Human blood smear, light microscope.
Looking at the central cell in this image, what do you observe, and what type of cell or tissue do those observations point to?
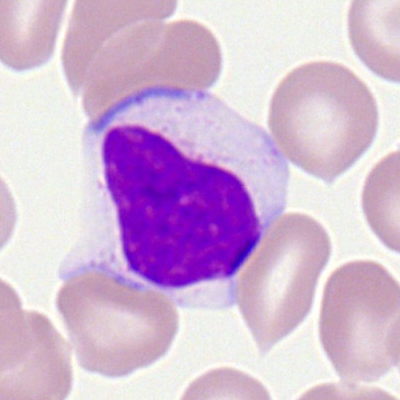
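Start with the nucleus: it is one single mass, not lobed, and its outline is irregular. Its chromatin is dense and deep purple, broken by small paler patches. Now look around it: there is plenty of cytoplasm, and it is very pale. A few fine reddish-purple granules lie sparsely scattered through it. This cell is a lymphocyte.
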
